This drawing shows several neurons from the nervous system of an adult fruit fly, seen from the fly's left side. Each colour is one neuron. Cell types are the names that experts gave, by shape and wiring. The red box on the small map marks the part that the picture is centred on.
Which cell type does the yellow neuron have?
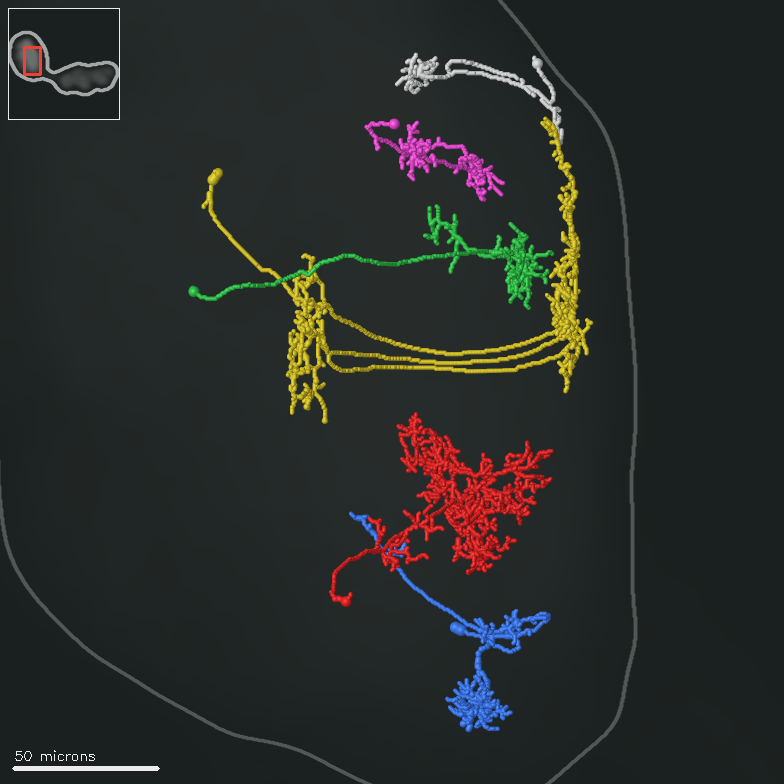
TmY19a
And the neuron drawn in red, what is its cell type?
TmY15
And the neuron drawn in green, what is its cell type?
TmY20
